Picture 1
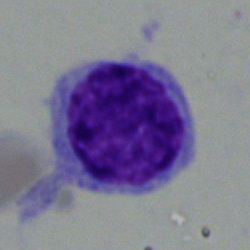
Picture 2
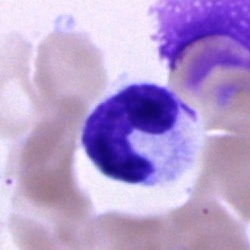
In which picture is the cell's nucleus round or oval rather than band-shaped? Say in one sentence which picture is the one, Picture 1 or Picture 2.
There is a cell with one compact round or oval nucleus in picture 1.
